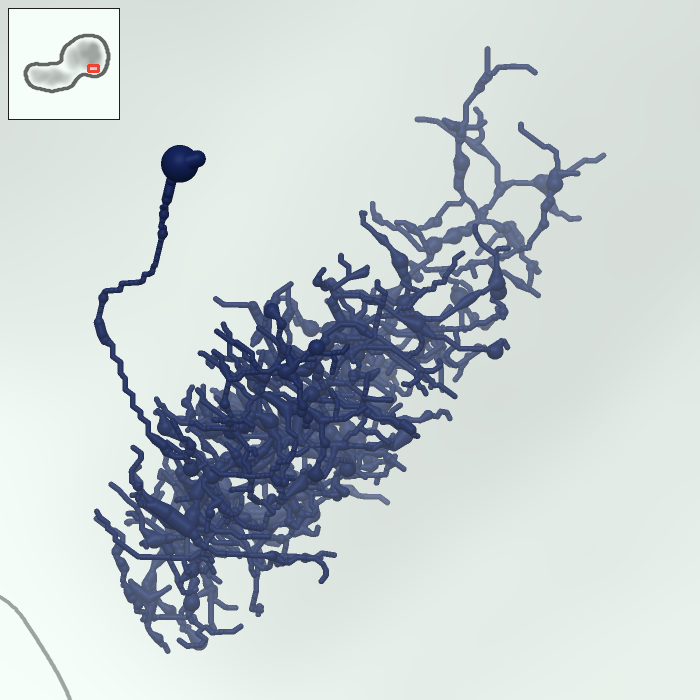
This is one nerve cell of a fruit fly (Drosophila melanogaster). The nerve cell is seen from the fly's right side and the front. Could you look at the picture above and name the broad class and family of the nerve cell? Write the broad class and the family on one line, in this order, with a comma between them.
optic-lobe intrinsic neuron, Pm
